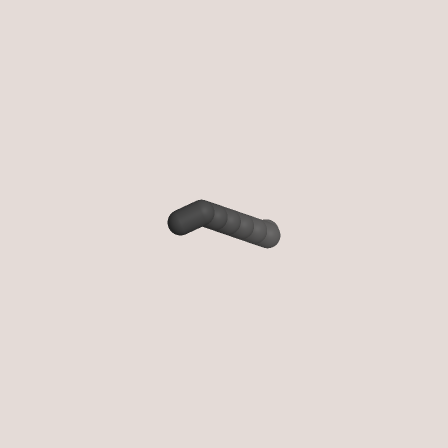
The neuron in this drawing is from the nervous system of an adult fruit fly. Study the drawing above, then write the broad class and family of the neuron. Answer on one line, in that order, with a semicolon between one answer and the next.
photoreceptor or other optic-lobe sensory neuron; class visual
